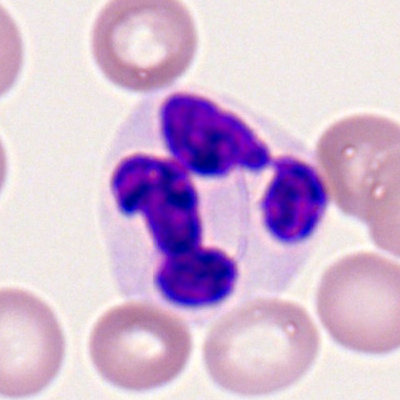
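Segmented neutrophil, stained human blood smear. The nucleus is divided into more than two separate lobes, spread around a central patch of pale cytoplasm. No large, coarse coloured granules are present in the cytoplasm. The cell outline is smooth, without surface projections.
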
